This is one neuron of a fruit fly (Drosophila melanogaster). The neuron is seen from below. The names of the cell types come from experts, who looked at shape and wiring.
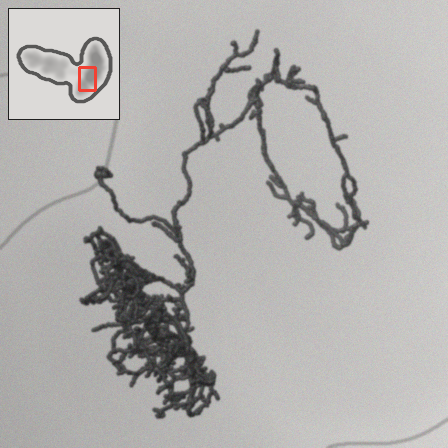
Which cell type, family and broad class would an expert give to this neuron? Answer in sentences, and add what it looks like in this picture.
It is of cell type LoVP68. The family is hemilineage VPNp&v1_posterior. Its broad class is visual projection neuron. It lies in the brain. The cell body can be seen on the left of the picture. Dozens of branch ends can be seen.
